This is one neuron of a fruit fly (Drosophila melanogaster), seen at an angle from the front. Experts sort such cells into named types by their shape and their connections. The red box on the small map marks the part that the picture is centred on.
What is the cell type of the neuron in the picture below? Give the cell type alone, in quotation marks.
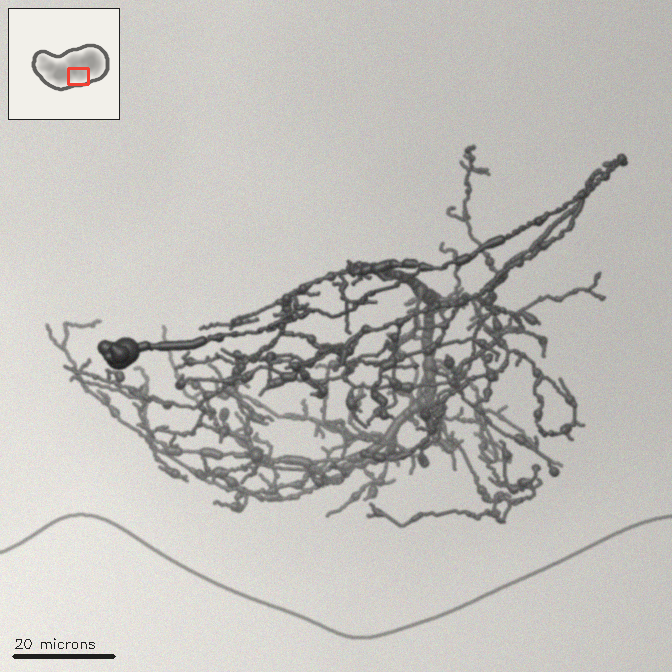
"GNG585"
